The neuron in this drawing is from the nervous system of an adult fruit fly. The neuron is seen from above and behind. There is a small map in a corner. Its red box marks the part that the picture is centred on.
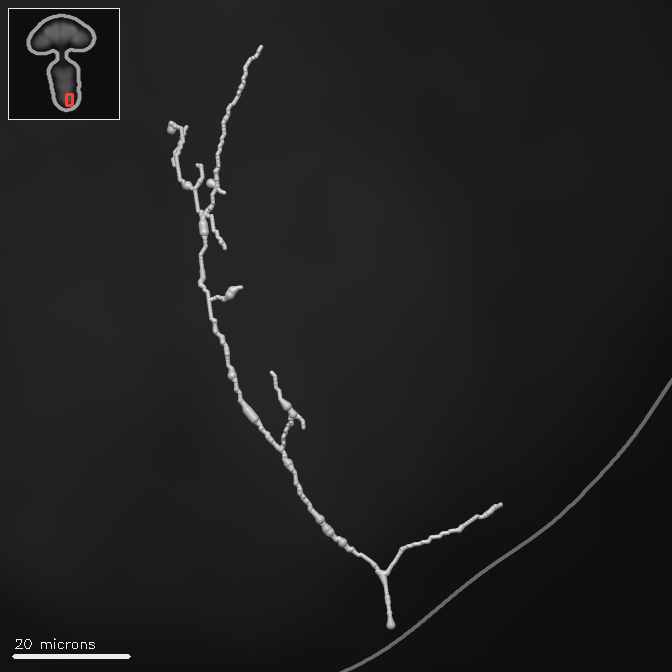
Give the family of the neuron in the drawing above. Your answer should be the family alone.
class mechanosensory tactile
